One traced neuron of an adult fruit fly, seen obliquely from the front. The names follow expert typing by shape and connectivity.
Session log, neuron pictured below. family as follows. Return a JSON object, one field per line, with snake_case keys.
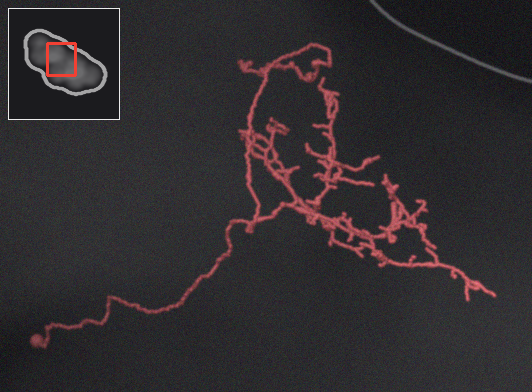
{
 "family": "hemilineage 02A"
}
